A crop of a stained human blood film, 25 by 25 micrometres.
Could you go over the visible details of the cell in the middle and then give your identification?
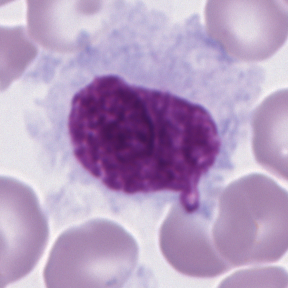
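Look first at the cytoplasm: it is pale greyish-blue to lilac. Now follow the outer edge of the cell, which is irregular and fades indistinctly into the background. Across the nucleus, a fold or groove runs roughly from top to bottom, and a small rounded knob protrudes from its lower right edge. This is a hairy cell.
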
